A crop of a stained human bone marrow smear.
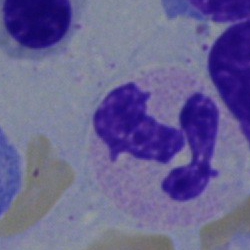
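Segmented neutrophil, stained human bone marrow smear: the central cell has a nucleus divided into two main lobes, with dense, clumped, dark purple chromatin. Its abundant pale pinkish-lilac cytoplasm holds fine pinkish granules scattered evenly throughout.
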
